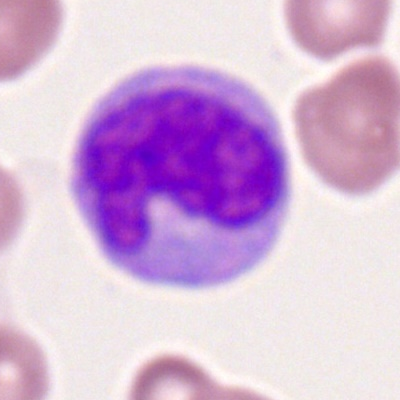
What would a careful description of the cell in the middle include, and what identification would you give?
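The nucleus is shaped like a kidney, with its notch on the lower side. Its chromatin is clumped, darker purple patches broken up by lighter areas. The cytoplasm is widest below the nucleus, filling that notch, and it's a pale lilac-blue. So that's a monocyte.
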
